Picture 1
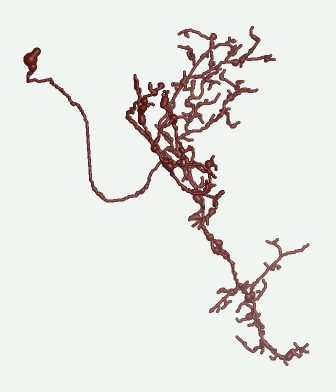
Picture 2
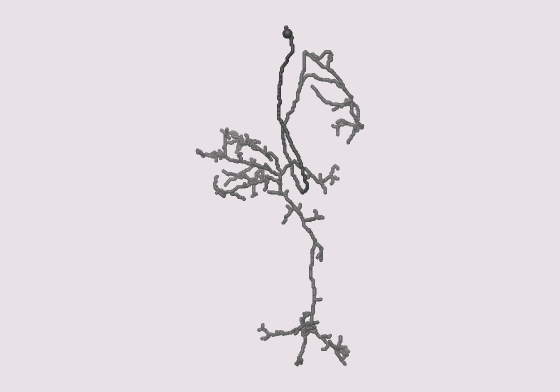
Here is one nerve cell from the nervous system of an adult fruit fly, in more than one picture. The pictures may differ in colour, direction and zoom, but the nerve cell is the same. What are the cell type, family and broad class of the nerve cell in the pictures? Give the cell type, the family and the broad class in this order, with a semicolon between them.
AVLP003; hemilineage LHl1; central-brain intrinsic neuron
